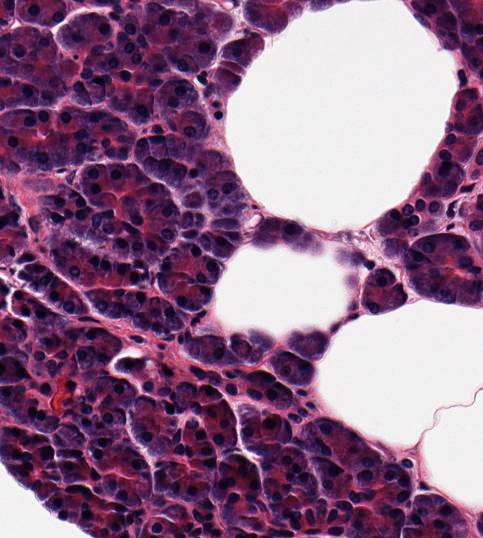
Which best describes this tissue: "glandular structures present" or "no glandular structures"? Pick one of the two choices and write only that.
Glandular structures present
